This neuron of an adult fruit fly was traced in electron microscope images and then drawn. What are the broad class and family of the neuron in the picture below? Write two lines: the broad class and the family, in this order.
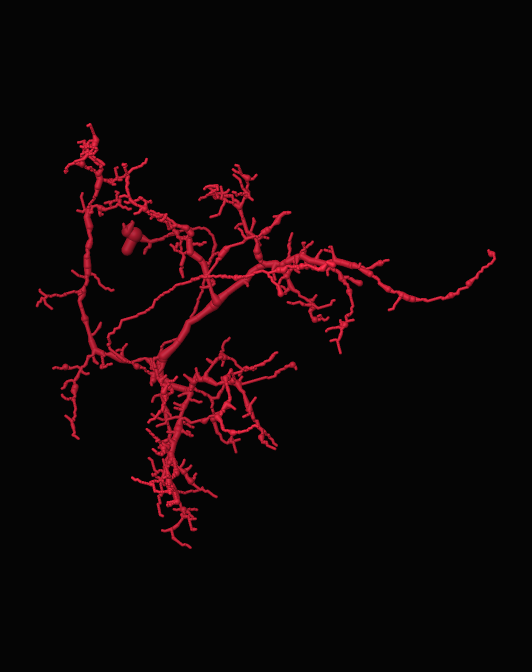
central-brain intrinsic neuron
hemilineage WEDa1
